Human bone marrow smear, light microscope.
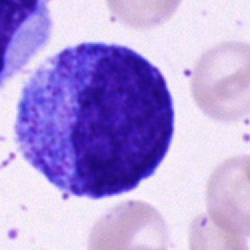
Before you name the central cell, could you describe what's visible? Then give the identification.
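Nucleus toward the right side of the cell, a single unlobed mass. Chromatin dense, staining dark purple. Cytoplasm scattered with fine reddish-purple granules. Cell type: promyelocyte.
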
